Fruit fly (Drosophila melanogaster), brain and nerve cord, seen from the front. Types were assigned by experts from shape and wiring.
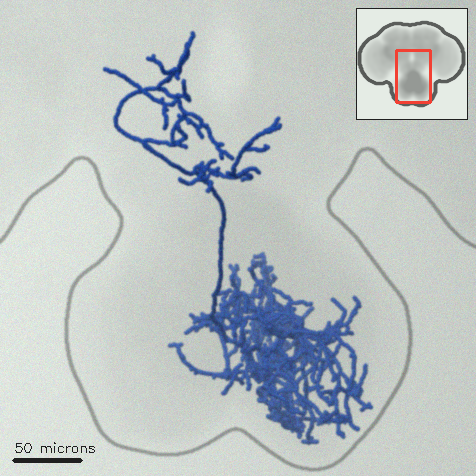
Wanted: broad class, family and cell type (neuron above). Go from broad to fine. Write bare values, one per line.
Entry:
ascending neuron
hemilineage 08B
AN08B013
